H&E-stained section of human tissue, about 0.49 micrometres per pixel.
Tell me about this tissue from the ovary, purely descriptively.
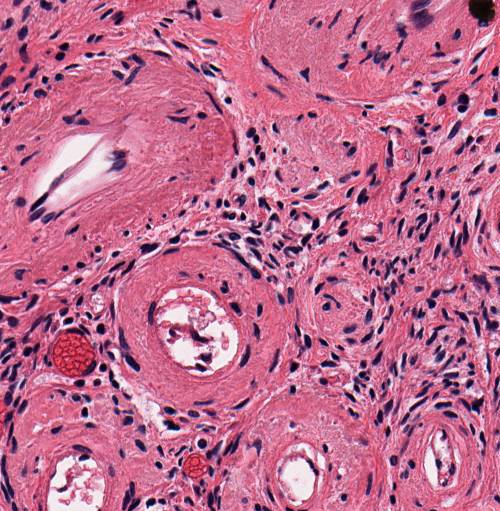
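At the upper left lies a large vessel with a narrow, slit-like lumen. The stroma between the vessels contains many scattered dark spindle and oval nuclei among pink collagen fibres. Epithelium and glands are absent from the entire field.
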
